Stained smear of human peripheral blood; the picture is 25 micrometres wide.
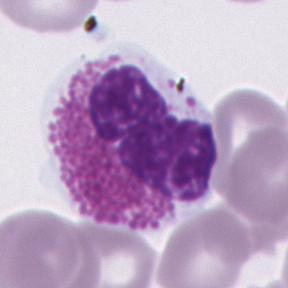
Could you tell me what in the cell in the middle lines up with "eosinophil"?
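This eosinophil measures about 15 micrometres across, and its nucleus lies toward the upper right of the cell. Coarse, round granules pack the cytoplasm, crowded most densely in the left and lower part of the cell.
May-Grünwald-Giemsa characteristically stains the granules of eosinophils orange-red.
Here the granules are pinkish-red. Along the upper edge of the cell, a narrow rim of pale cytoplasm shows nearly free of granules.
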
